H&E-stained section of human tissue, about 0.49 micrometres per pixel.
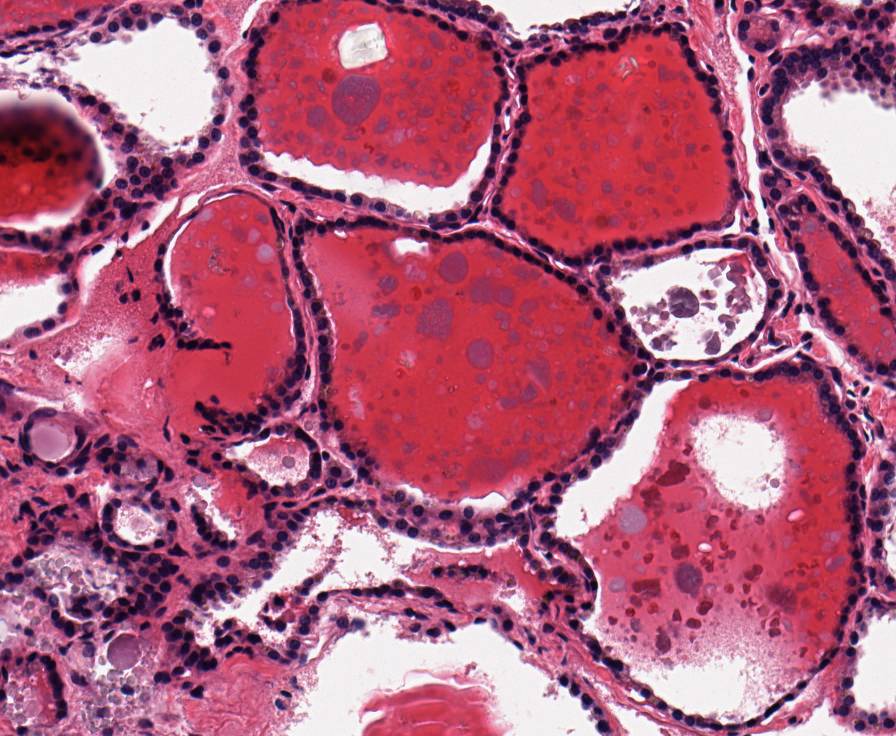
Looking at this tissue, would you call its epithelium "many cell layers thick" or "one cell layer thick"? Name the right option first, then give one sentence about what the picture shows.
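One cell layer thick. Each follicle is lined by a single layer of low cuboidal to flattened cells with dark round nuclei.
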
